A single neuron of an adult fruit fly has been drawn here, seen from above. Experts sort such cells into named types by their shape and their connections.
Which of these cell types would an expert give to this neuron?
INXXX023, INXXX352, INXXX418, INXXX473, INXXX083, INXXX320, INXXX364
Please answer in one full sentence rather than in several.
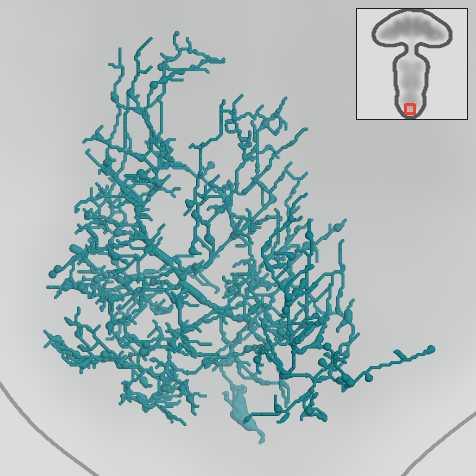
The neuron has INXXX320 as its cell type.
